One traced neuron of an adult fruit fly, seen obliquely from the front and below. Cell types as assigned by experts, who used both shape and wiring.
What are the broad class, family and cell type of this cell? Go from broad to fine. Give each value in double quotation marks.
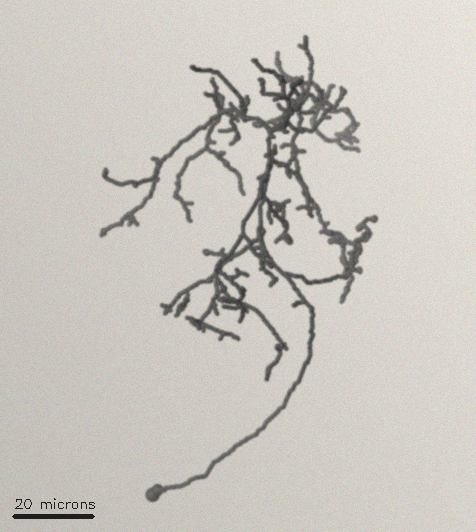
"nerve-cord intrinsic neuron", "hemilineage 16B", "IN16B105"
